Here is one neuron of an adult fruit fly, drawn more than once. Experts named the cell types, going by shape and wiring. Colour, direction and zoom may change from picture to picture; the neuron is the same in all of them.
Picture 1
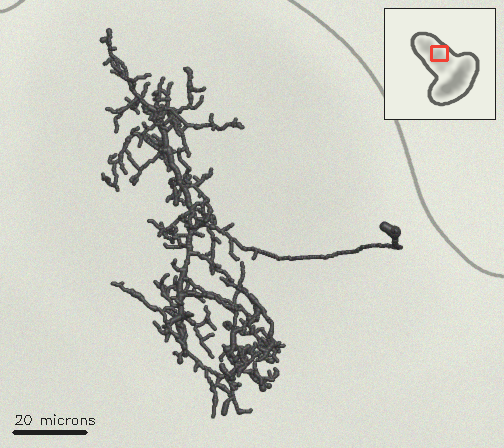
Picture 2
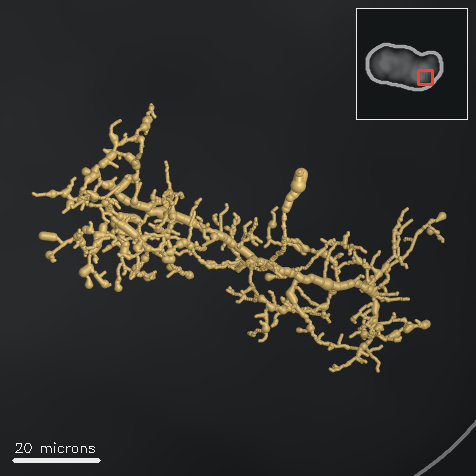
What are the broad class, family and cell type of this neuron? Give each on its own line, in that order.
nerve-cord intrinsic neuron
hemilineage 09A
IN09A022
